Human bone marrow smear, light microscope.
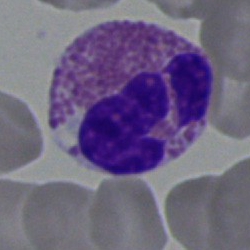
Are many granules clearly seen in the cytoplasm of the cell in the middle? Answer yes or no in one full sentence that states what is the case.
Yes, what the cytoplasm holds is many visible granules.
